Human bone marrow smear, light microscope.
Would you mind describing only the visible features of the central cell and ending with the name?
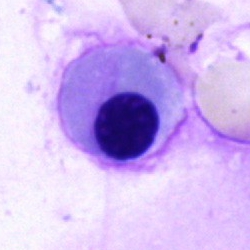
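The nucleus, I notice, sits off-centre, toward the lower part of the cell. Its chromatin looks dense and stains very dark purple. The cytoplasm is pale greyish-blue, and it is widest above the nucleus. So this is an erythroblast.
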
